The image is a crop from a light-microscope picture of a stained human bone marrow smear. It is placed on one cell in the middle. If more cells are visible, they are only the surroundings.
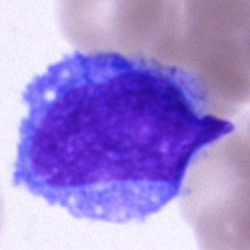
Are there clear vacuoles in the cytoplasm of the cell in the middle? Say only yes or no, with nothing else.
Yes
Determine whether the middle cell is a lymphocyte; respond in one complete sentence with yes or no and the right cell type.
No; rather than a lymphocyte, the cell at the center is a blast.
